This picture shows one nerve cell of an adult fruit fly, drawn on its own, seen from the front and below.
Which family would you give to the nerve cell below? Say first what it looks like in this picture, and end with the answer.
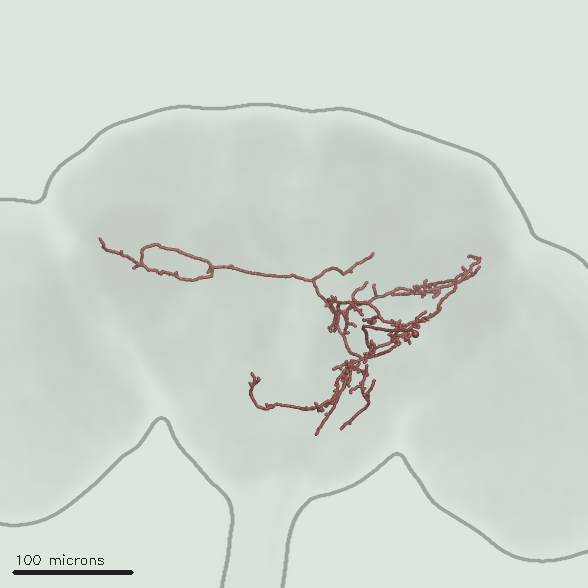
From left to right in the picture it spans about 350 microns. In this view it is wider than it is tall. Its broad class is central-brain intrinsic neuron. Its family is hemilineage LALv1_ventral.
